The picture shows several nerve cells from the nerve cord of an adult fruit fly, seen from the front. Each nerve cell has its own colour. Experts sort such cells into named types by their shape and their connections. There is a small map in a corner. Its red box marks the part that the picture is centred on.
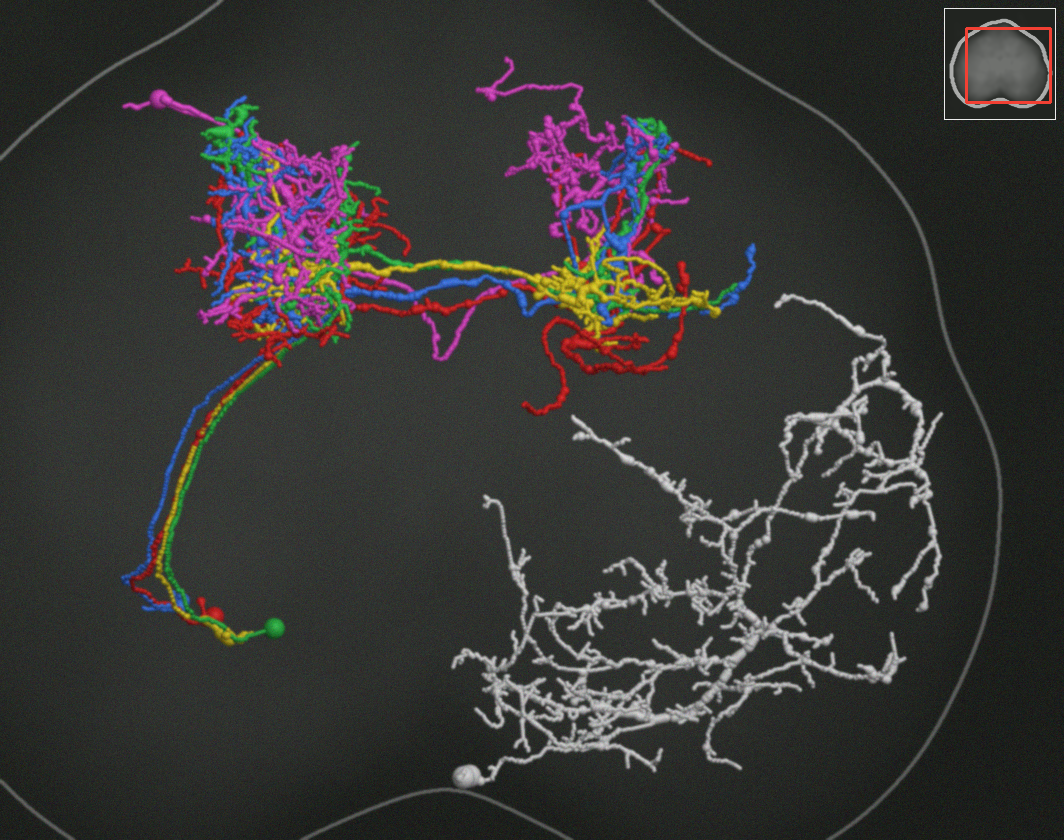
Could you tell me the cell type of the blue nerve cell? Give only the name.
IN07B053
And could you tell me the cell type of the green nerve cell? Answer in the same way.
IN07B067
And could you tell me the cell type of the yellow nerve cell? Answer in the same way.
IN07B059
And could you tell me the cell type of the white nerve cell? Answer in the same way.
IN04B085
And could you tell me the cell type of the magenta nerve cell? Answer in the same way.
IN19B111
